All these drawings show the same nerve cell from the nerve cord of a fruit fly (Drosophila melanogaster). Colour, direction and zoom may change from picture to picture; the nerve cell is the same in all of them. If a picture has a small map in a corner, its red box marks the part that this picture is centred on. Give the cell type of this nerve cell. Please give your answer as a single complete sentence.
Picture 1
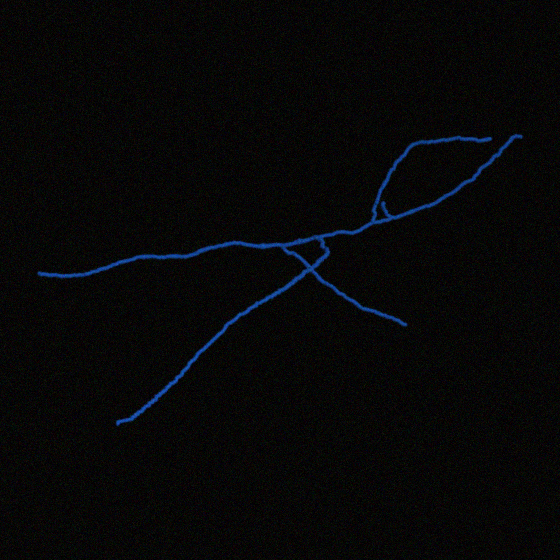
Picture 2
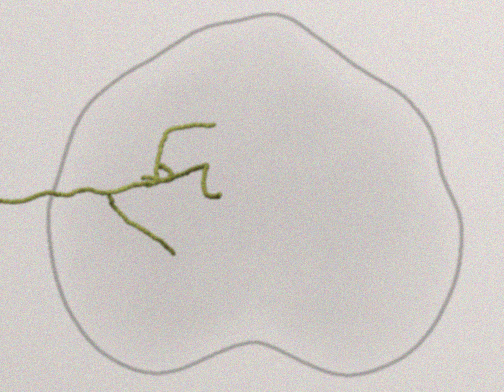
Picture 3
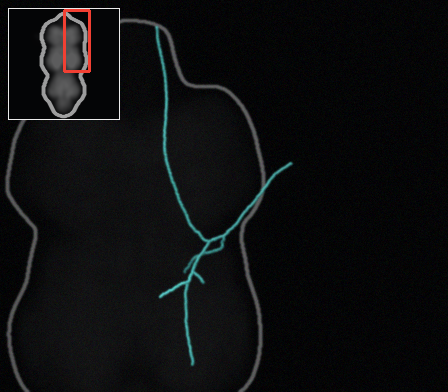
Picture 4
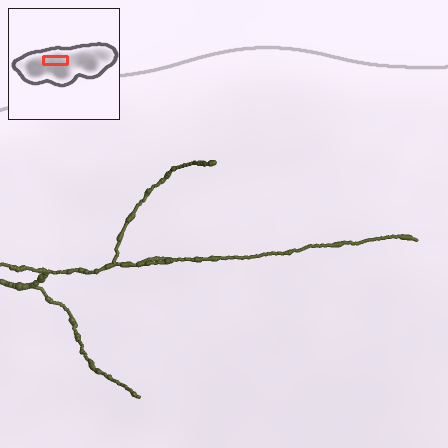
As for cell type, this nerve cell is SApp04.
